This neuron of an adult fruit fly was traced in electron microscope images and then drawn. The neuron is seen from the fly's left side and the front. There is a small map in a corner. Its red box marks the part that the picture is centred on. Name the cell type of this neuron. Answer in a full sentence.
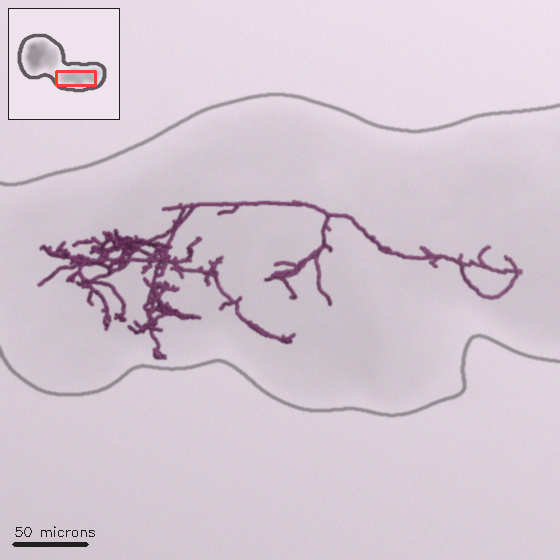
The cell type is IN12A019_a.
